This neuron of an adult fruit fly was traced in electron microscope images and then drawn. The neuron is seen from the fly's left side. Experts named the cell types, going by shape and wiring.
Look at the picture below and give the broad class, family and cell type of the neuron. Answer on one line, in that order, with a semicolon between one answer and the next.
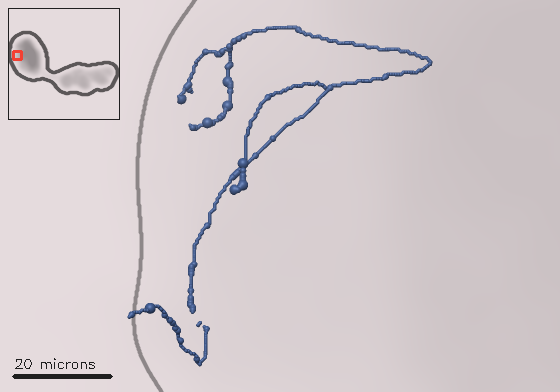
sensory neuron entering the brain; class olfactory; ORN_DA2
